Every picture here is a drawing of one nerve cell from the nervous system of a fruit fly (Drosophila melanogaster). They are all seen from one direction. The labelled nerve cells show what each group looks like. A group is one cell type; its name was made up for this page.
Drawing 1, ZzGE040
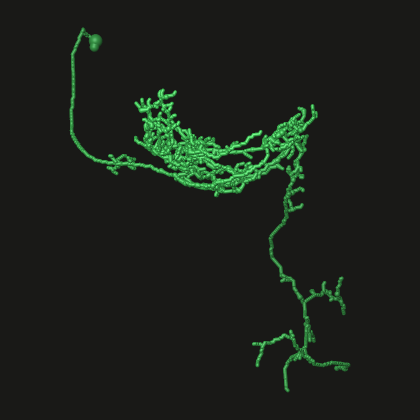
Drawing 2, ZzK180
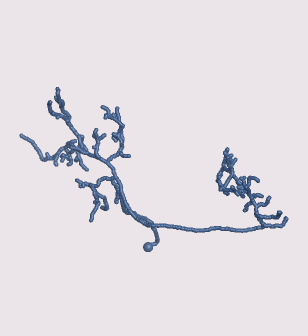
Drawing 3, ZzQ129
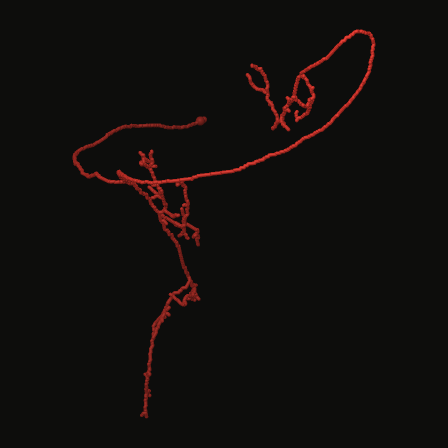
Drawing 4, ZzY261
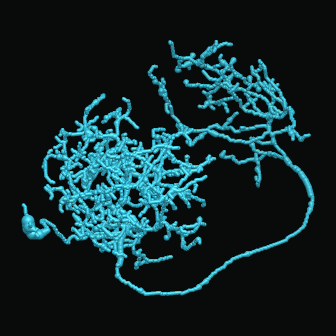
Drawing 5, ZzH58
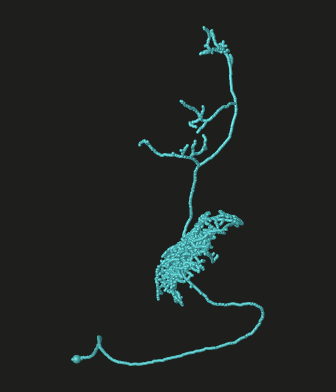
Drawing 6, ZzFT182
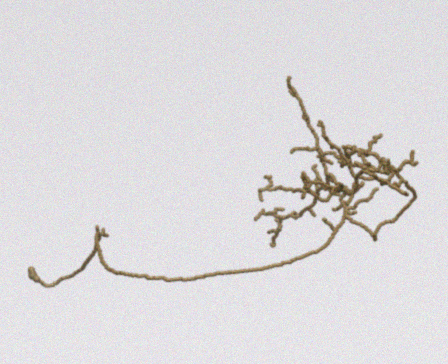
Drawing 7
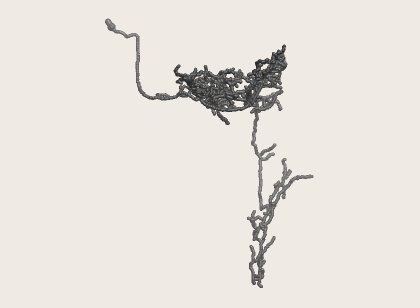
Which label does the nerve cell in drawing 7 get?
ZzGE040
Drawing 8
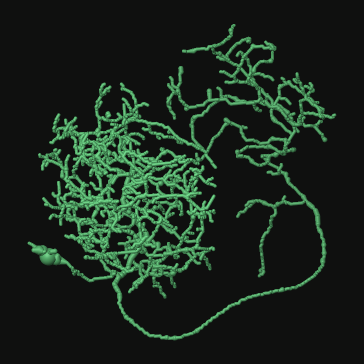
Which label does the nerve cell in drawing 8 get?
ZzY261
